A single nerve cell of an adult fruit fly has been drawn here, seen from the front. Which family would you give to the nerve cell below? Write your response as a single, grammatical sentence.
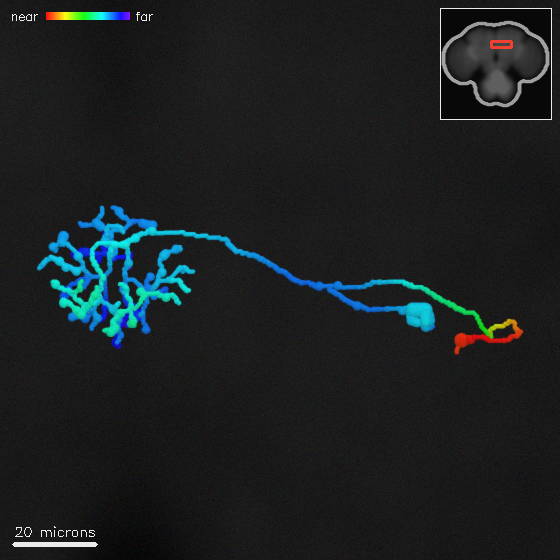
When grouped by family, this nerve cell is hemilineage EBa1.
